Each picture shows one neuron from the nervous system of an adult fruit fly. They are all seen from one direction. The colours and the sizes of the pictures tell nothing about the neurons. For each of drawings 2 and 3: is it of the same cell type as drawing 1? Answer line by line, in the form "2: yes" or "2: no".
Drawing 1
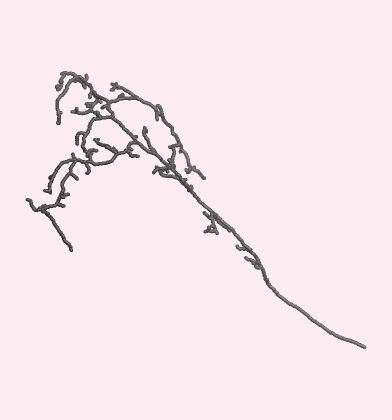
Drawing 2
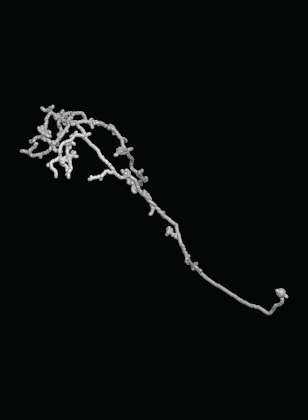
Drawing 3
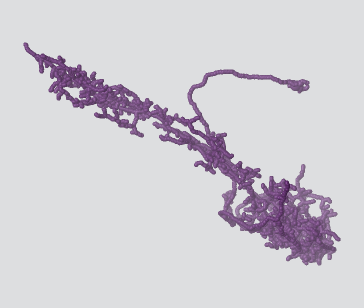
2: yes
3: no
